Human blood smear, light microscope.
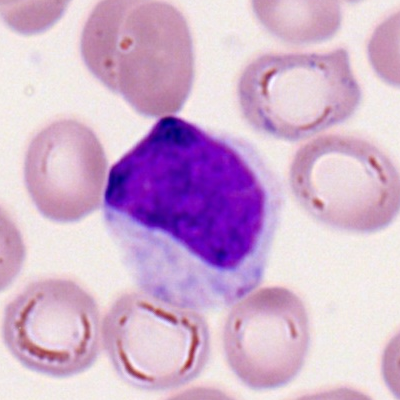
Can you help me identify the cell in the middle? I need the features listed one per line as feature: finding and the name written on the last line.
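Chromatin: stains dark purple.
Darkest clumps: at the top-left edge of the nucleus, I notice.
Cytoplasm below: a broad band under the nucleus.
Cytoplasm upper left: only a thin rim there.
Cytoplasm colour: pale greyish blue, I'd say.
So, the cell: lymphocyte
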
